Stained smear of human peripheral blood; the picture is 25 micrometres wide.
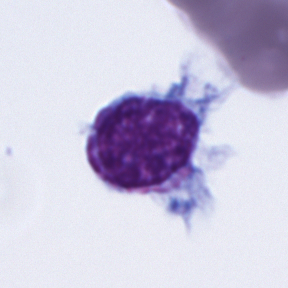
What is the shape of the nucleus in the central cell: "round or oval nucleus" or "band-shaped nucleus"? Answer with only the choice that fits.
Round or oval nucleus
